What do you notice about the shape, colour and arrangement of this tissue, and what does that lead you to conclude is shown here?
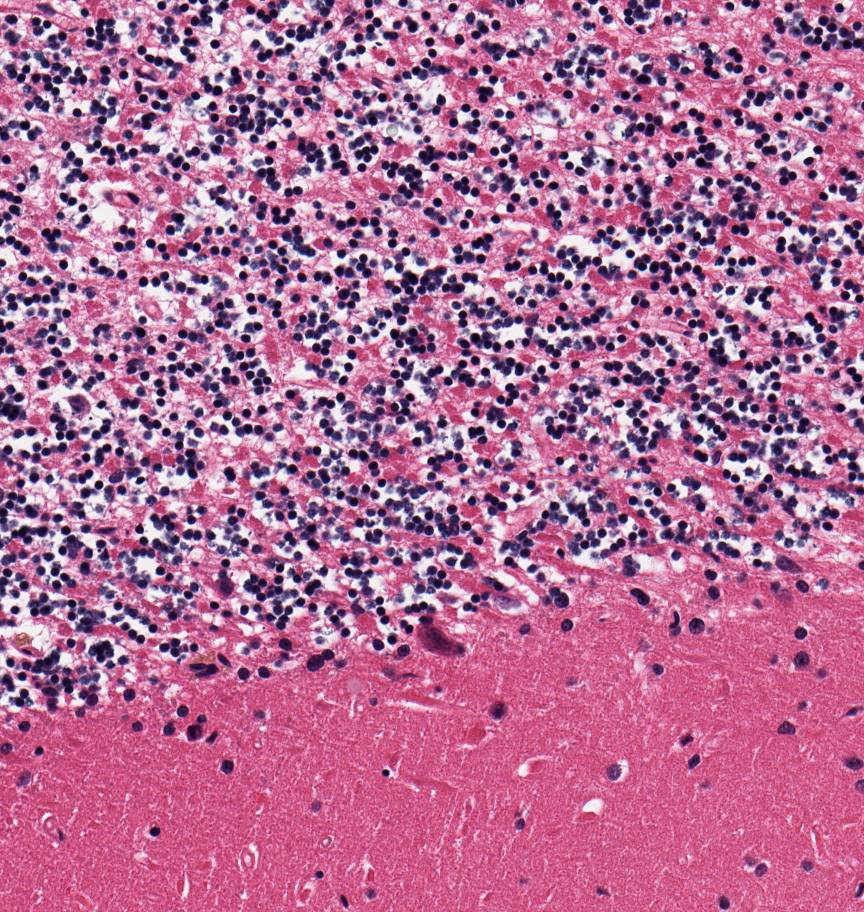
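Small, round, dark-staining nuclei with little visible cytoplasm crowd the upper layer, amid irregular pink fibrillar strands and islands. One large neuron cell body, with abundant purplish cytoplasm, lies mid-field on the layer border. Below lies finely granular-fibrillar pink material with scattered small nuclei. This is cerebellum.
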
